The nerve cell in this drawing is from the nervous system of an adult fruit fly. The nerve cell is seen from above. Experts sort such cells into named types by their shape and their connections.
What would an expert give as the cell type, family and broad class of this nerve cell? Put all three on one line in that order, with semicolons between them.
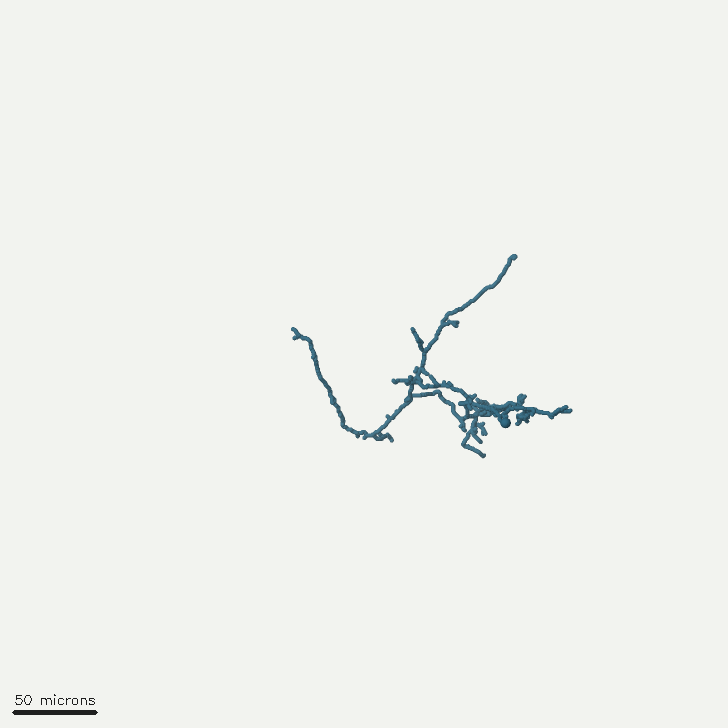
CL172; hemilineage CLp1; central-brain intrinsic neuron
